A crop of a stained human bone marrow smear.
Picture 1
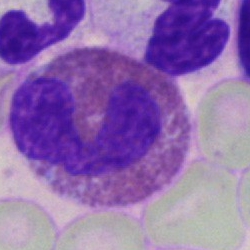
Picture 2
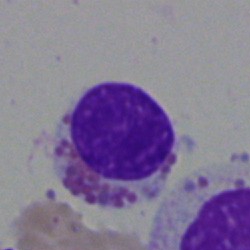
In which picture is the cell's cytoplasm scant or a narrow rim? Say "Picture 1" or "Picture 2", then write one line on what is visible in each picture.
Picture 2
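Picture 1: The cytoplasm is plentiful and pinkish-lilac.
Picture 2: The nucleus fills most of the cell and sits toward the upper right.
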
